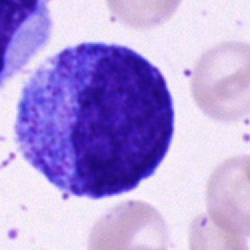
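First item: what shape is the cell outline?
It is round and smooth.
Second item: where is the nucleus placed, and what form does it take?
It lies toward the right side of the cell as a single unlobed mass.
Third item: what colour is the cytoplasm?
It is pale blue.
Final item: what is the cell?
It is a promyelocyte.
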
